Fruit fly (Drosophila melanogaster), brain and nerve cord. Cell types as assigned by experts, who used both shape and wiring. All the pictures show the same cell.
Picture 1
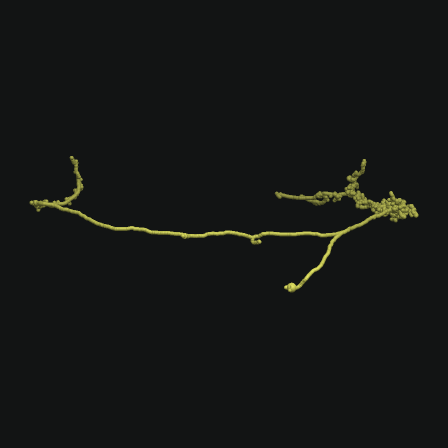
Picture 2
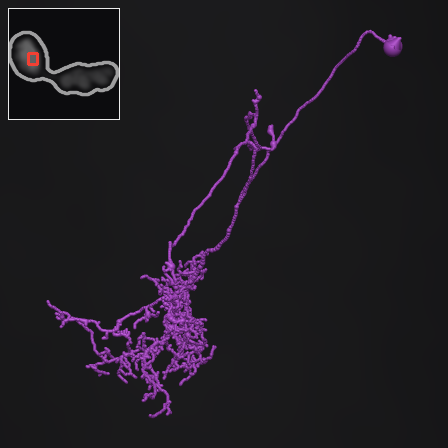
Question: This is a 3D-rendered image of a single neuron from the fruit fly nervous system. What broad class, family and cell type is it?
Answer: central-brain intrinsic neuron; hemilineage DM4_ventral; WED143_a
